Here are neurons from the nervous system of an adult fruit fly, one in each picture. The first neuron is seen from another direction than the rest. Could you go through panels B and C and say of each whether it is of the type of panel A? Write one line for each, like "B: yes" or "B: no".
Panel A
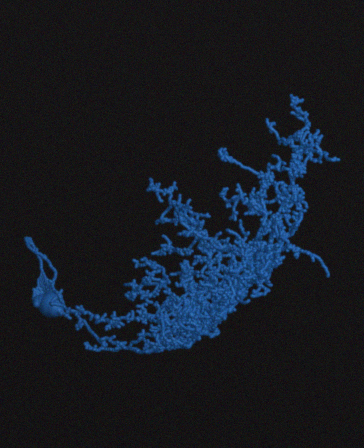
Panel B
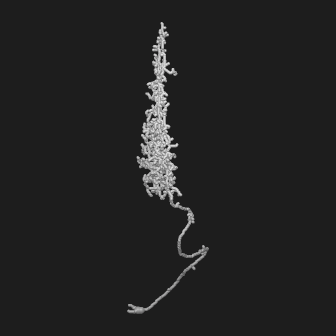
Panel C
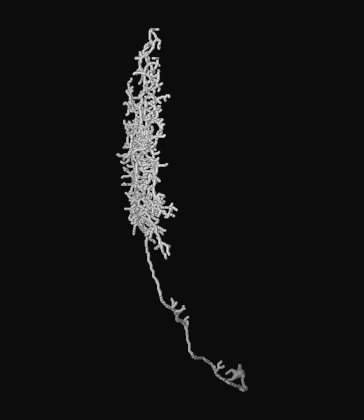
B: yes
C: yes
